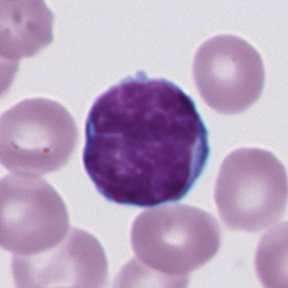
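Typical lymphocyte, the cell in the middle of a stained smear of human peripheral blood under the light microscope. Its outline is roughly round, with a small bleb projecting from the top edge. The nucleus shows a shallow notch on its left edge. No vacuoles are visible in the cytoplasm.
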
